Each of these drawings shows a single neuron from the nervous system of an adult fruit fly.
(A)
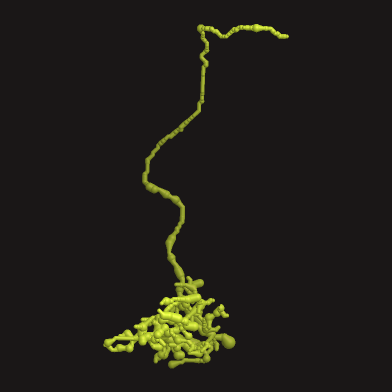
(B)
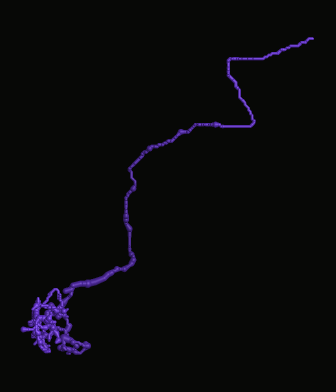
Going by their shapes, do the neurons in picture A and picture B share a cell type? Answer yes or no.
no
